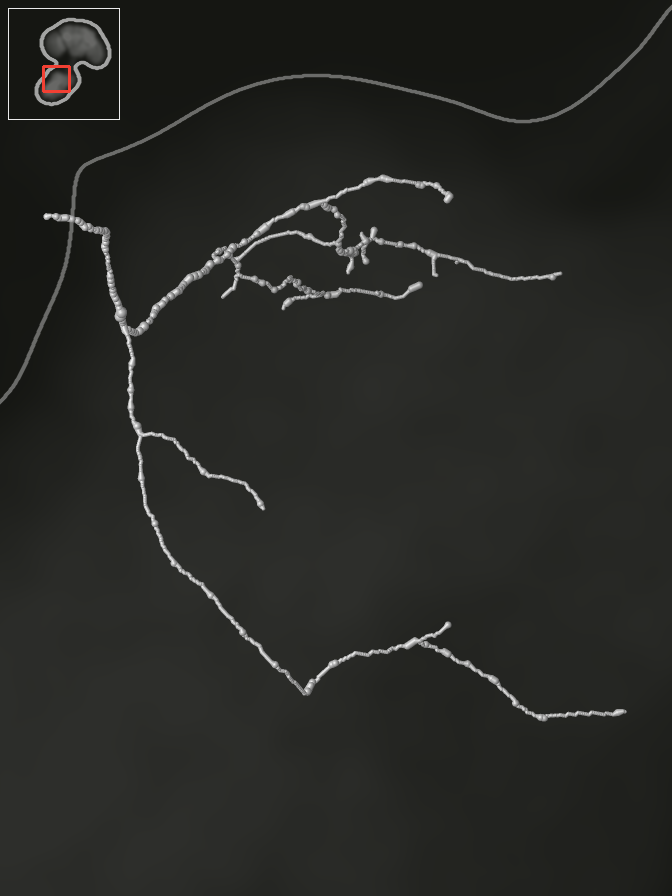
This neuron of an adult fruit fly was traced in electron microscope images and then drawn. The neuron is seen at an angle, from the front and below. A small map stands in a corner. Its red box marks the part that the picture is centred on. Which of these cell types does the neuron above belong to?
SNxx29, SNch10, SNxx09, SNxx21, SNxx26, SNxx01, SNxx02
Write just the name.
SNxx26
